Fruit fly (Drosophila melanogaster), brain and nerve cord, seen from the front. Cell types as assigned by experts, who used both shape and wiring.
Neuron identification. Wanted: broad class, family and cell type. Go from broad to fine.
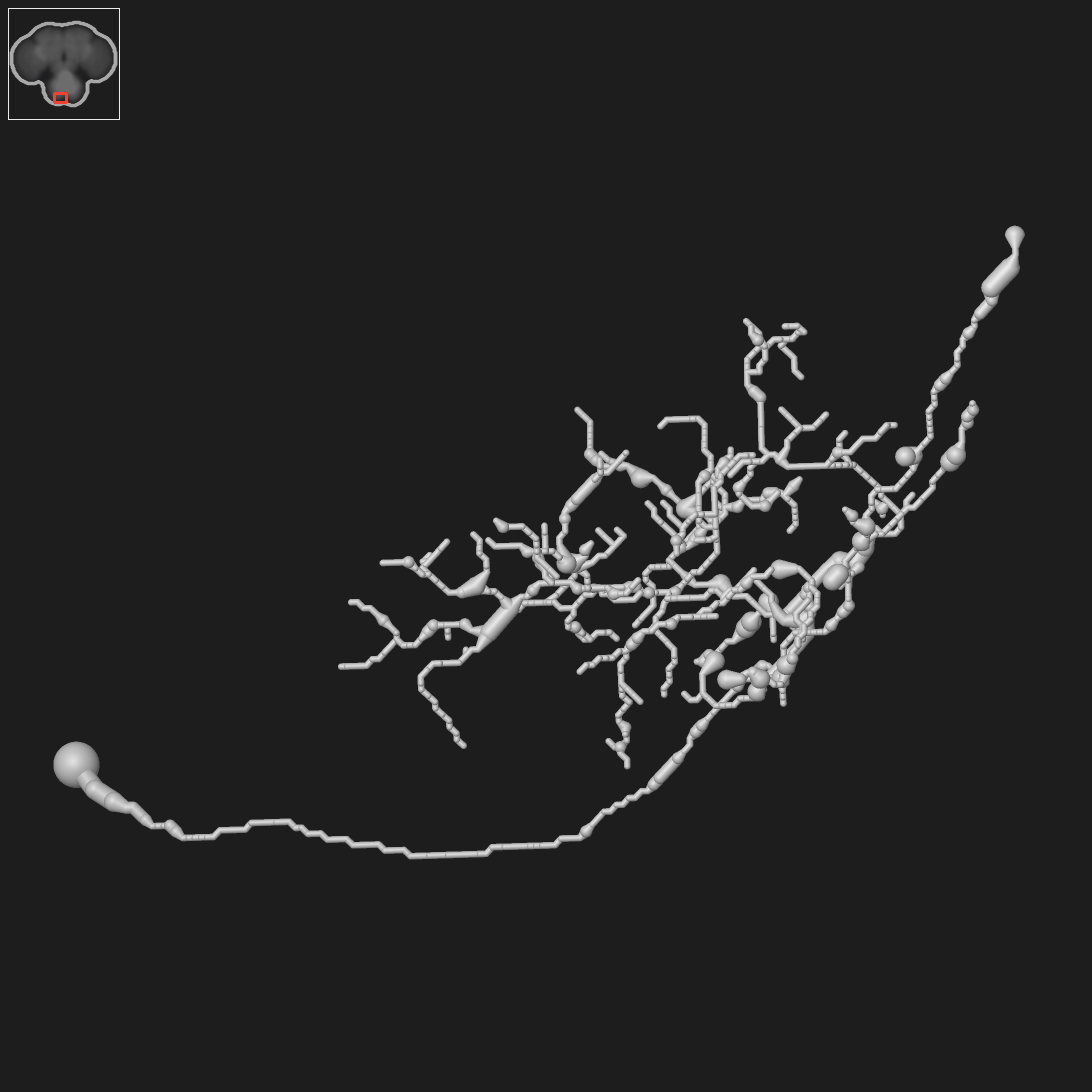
nerve-cord intrinsic neuron; hemilineage 01B; IN01B074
